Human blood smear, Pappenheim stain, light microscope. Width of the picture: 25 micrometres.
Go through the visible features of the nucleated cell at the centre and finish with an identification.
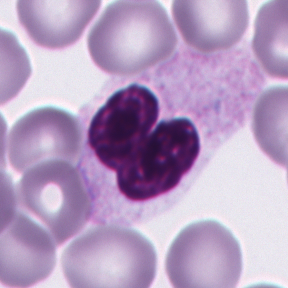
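First, the nucleus: of its two lobes, one lies to the upper left and the other to the lower right. Second, its chromatin is dark purple and coarsely clumped. Third, the cytoplasm is plentiful and pale pink. Fourth, fine, evenly scattered pinkish-violet granules fill it. Last, the name: segmented neutrophil.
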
